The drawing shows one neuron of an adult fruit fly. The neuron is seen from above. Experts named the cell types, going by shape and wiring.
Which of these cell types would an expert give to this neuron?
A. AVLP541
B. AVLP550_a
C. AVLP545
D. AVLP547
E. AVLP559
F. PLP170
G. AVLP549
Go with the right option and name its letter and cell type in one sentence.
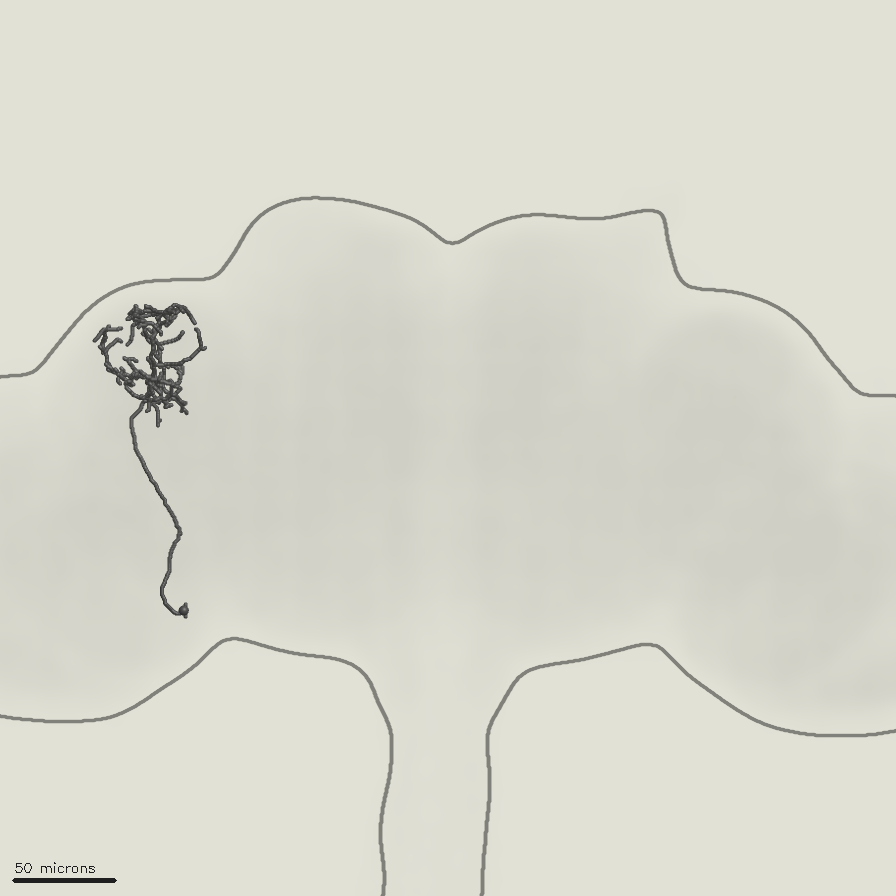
The cell type is AVLP549 for the neuron, matching option G.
